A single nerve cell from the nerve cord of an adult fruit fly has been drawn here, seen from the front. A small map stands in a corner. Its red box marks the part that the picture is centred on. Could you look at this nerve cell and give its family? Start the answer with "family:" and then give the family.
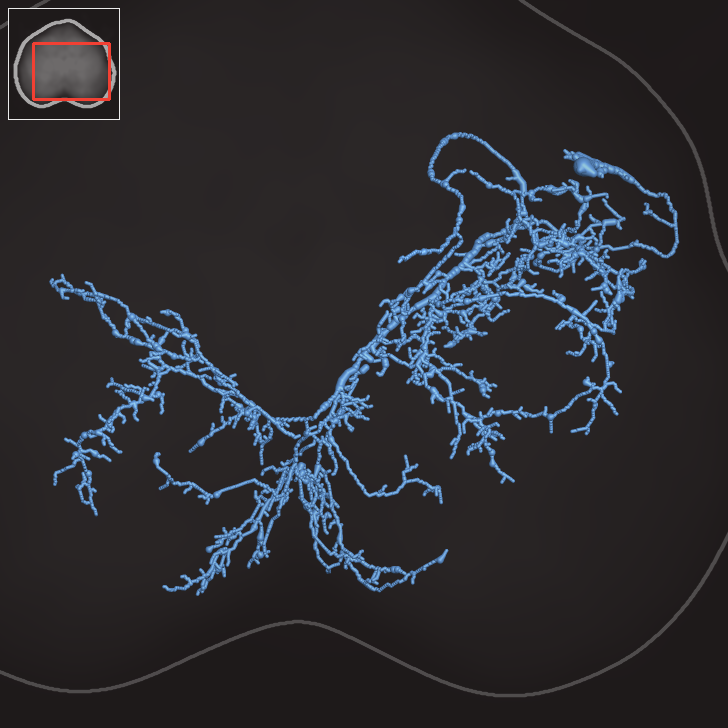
family: hemilineage 19A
